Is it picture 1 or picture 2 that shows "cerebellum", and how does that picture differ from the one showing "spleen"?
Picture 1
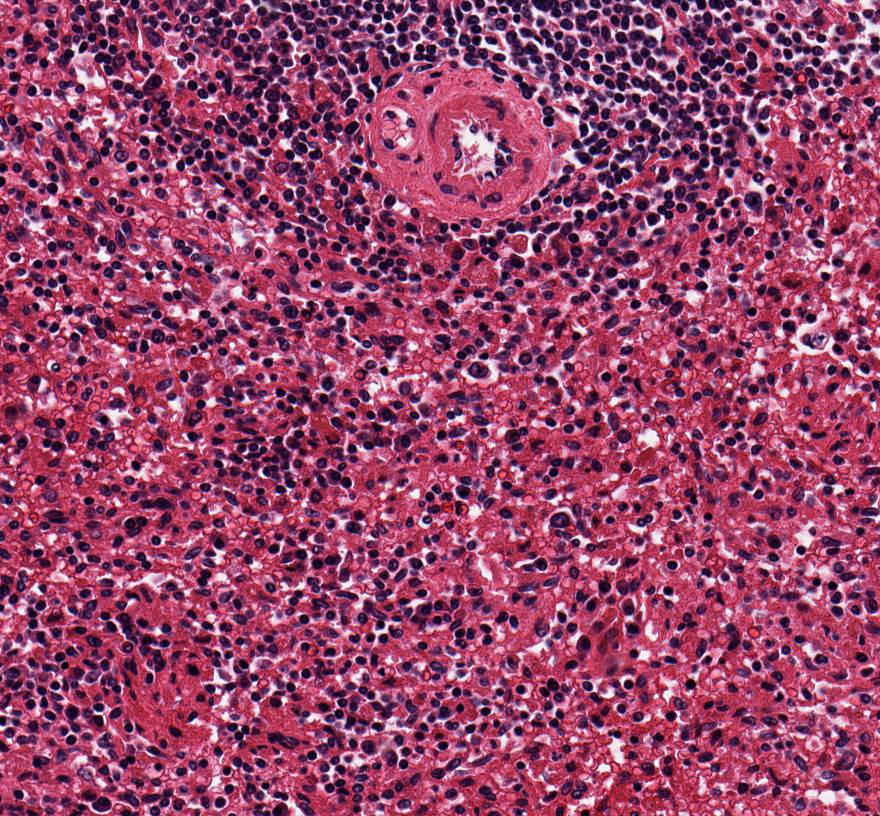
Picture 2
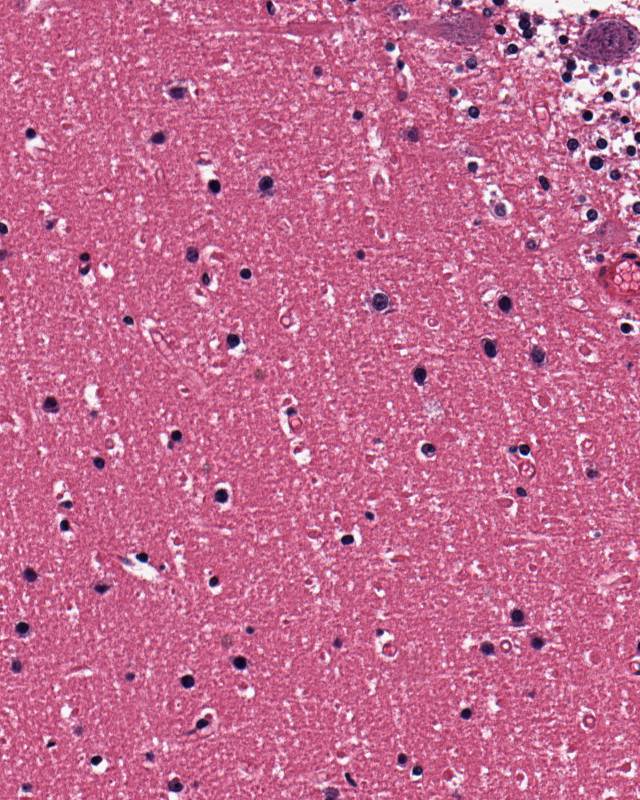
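First, picture 1 is spleen and picture 2 is cerebellum. The spleen is solid and densely cellular throughout, with no glands, tubules or epithelial lining. Near its top centre, find a thick-walled small artery with a pink muscular wall and narrow lumen, and a smaller vessel just to its left in the same pink sheath. The cerebellum is mostly a fine, granular pink fibrillary matrix holding scattered single nuclei, most small, round and dark within a clear halo. Its upper right corner is paler and more vacuolated, with more crowded dark nuclei.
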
